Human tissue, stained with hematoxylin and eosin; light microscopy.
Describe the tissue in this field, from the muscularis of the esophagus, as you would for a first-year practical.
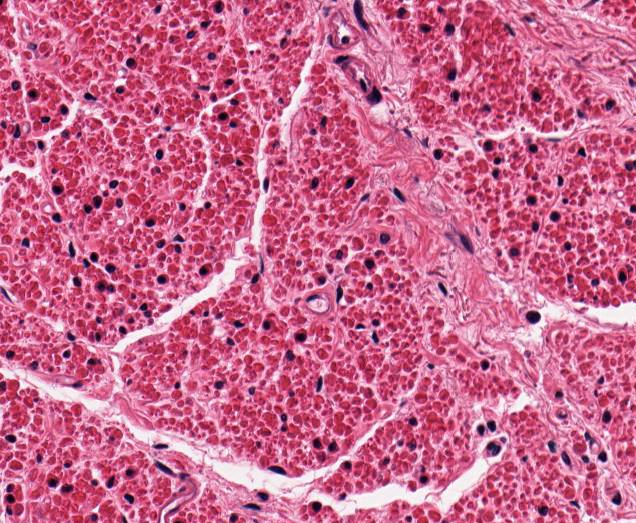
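Compact bundles of closely packed, small, round, deeply eosinophilic profiles occupy the field. Within the bundles, nuclei mostly small, dark, round to oval. Narrow white branching clefts run between the bundles across the field. No fat cells.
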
